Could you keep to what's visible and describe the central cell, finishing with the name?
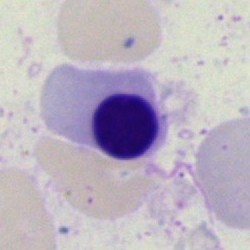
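First, position: the nucleus lies off-centre, toward the lower right of the cell. Second, chromatin: very dark and evenly condensed, with almost no visible texture. Third, cytoplasm: pale lilac-grey and plentiful, widest on the upper left side of the nucleus. The cell is an erythroblast.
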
